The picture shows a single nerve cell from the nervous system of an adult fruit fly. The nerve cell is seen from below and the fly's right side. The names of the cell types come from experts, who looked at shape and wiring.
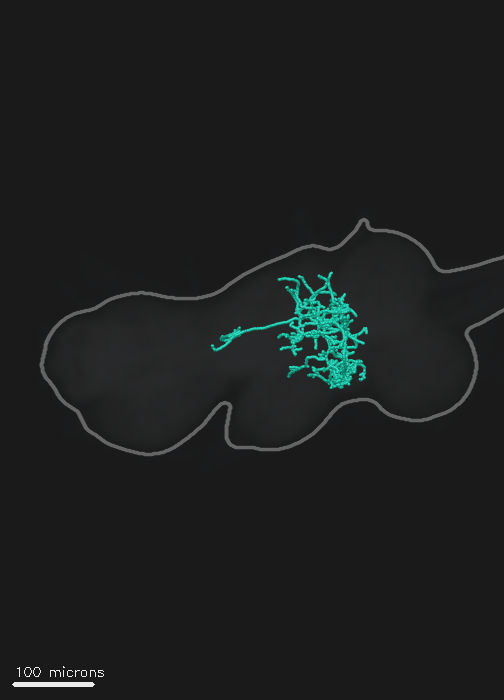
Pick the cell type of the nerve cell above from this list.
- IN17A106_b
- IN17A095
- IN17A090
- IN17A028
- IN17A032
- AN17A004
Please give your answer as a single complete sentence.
The nerve cell is a member of cell type IN17A032.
